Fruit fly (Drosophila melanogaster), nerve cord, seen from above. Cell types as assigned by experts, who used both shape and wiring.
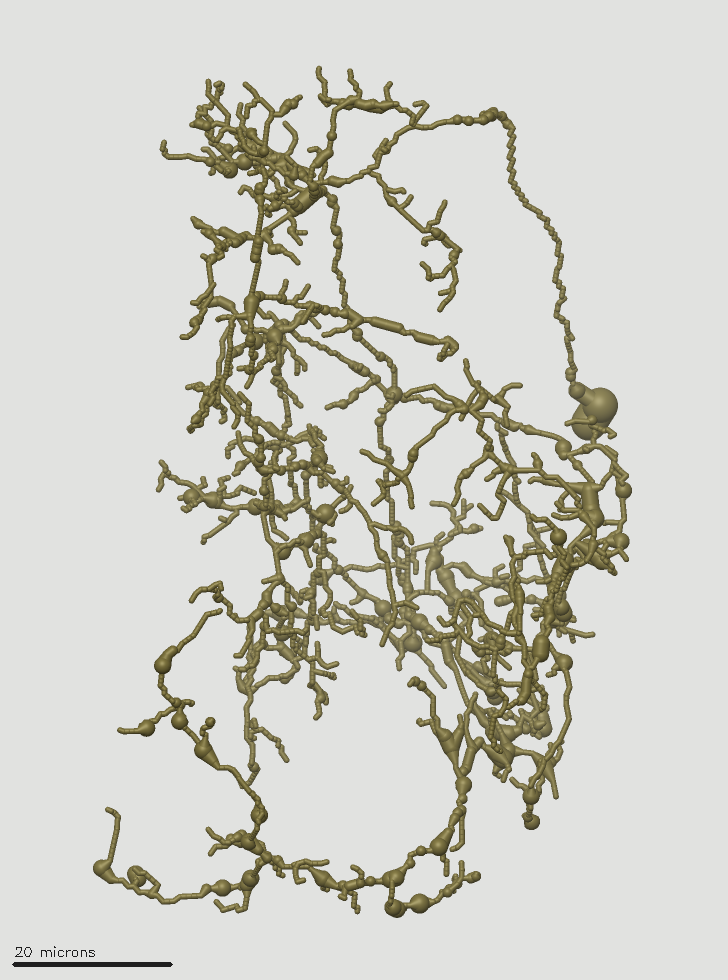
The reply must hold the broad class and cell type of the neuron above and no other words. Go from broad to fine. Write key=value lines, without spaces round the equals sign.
broad_class=nerve-cord intrinsic neuron
cell_type=INXXX474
